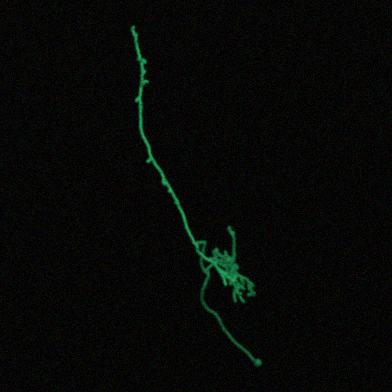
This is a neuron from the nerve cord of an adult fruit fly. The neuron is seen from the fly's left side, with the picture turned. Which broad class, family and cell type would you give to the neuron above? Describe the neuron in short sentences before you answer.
As drawn here it is more than twice as tall as it is wide. This is a nerve-cord intrinsic neuron. The family is hemilineage 08B. It is of cell type IN08B082.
